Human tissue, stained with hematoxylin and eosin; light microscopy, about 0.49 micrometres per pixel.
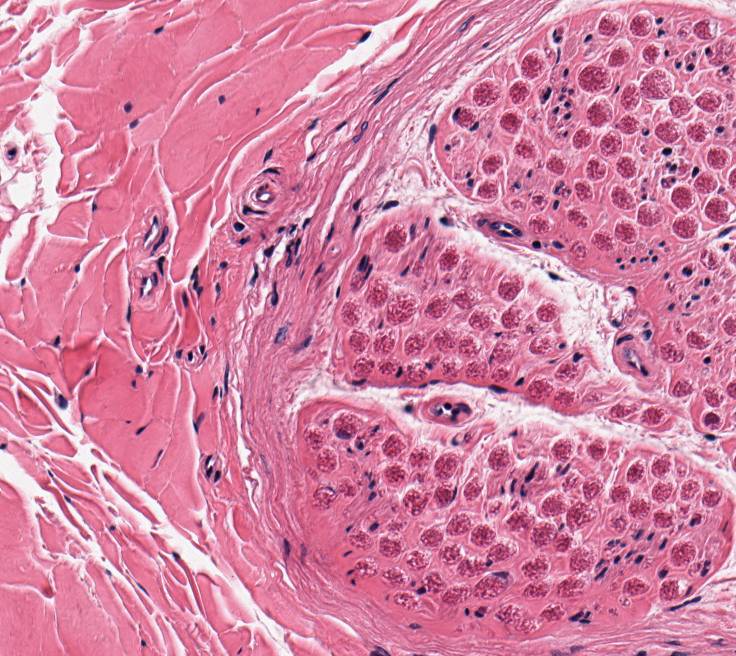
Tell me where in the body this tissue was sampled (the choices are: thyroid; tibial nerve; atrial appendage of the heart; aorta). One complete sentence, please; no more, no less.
The source of this tissue sample is the tibial nerve.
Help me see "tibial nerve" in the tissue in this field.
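So this is the tibial nerve.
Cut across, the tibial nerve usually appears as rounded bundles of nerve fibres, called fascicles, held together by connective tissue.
That fits what I see on the right: the nerve is split into three fascicles, with connective tissue septa between them. Inside them the fibres are cut in cross-section as round profiles, each a granular pink centre ringed by a narrow pale halo, with small dark elongated nuclei scattered between. I see nothing that goes against it.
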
